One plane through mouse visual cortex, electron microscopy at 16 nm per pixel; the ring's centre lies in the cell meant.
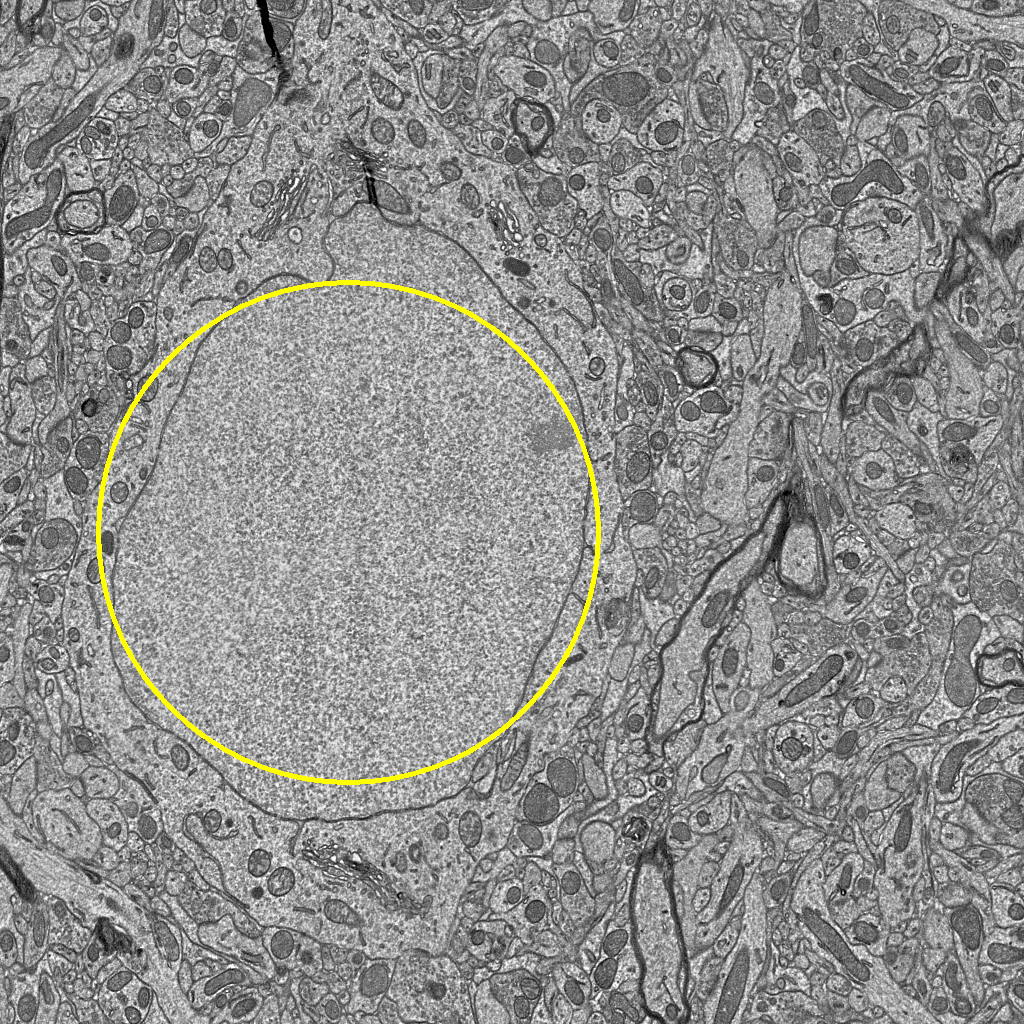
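Excitatory neuron in the yellow ring. You can see the whole outline of its large, nearly round nucleus within the picture. Its envelope runs smoothly round, with no deep infoldings. The chromatin is pale and finely dispersed, without a thick dark band along the envelope. Inside, near the upper right edge, lies a small smooth grey patch.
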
